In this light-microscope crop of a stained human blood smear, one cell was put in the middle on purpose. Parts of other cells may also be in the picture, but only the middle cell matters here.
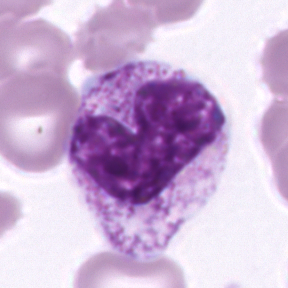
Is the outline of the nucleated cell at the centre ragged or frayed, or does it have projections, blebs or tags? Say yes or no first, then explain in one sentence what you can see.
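No. The cell outline is smooth and extends further below the nucleus than above it.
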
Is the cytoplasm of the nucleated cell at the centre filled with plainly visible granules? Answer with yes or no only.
Yes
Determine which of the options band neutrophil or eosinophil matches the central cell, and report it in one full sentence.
The cell at the middle of the frame should be recorded as a band neutrophil.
